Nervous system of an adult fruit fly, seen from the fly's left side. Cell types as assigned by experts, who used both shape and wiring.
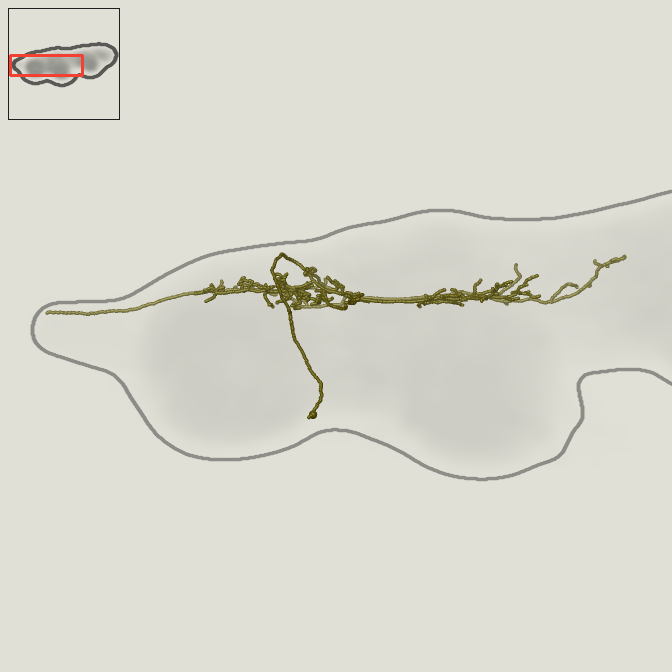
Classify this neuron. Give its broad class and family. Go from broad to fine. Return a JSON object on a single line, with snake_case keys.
{"broad_class": "ascending neuron", "family": "hemilineage 06A"}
